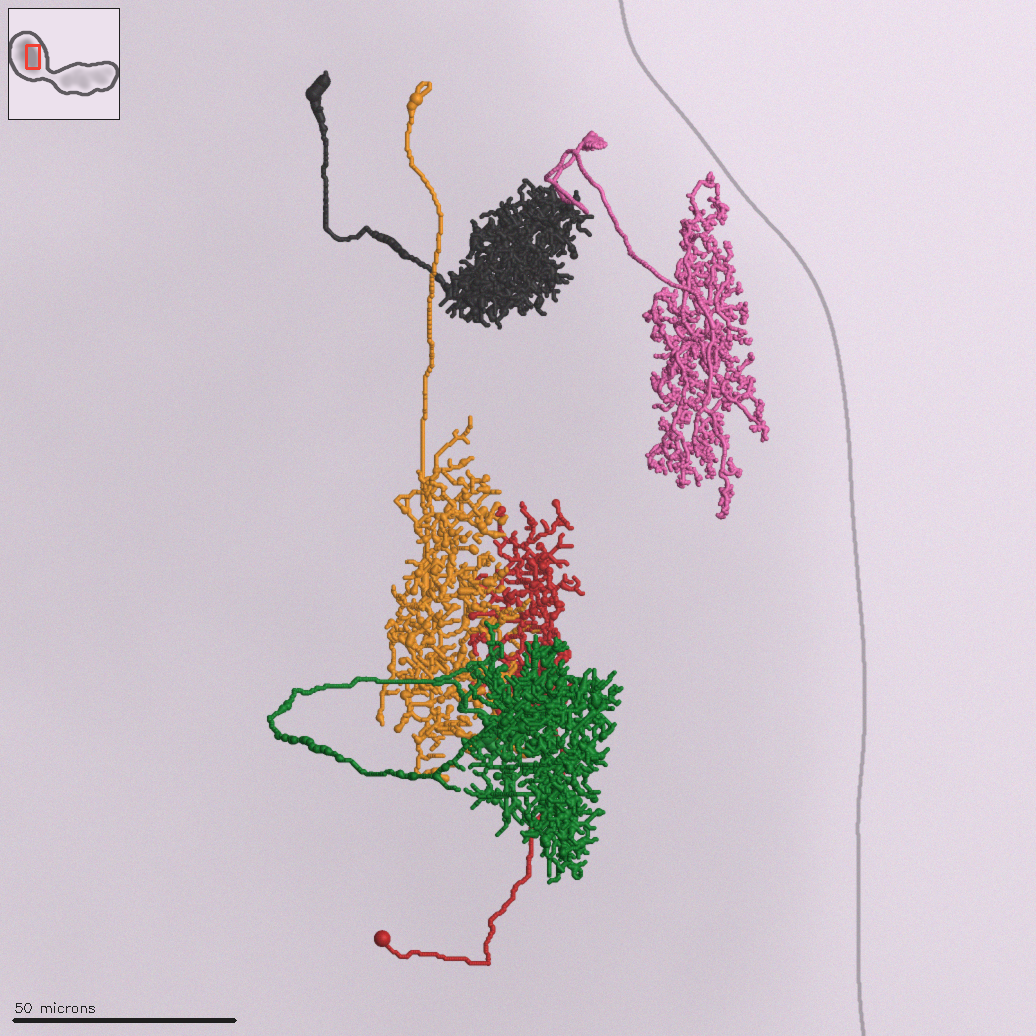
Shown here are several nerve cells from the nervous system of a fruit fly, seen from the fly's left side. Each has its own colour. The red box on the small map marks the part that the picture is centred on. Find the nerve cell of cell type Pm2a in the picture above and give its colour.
pink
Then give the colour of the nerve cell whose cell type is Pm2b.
orange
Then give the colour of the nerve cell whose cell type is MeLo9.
green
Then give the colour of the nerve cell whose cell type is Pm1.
red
